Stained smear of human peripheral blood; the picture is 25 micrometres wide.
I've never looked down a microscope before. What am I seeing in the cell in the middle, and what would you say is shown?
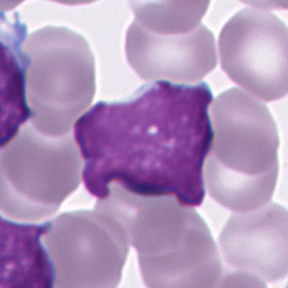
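See how the outline is irregular and angular rather than round, and the cell runs wider from side to side than it is tall. There are no coarse granules, just a single small clear dot near the centre. It's a typical lymphocyte.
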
